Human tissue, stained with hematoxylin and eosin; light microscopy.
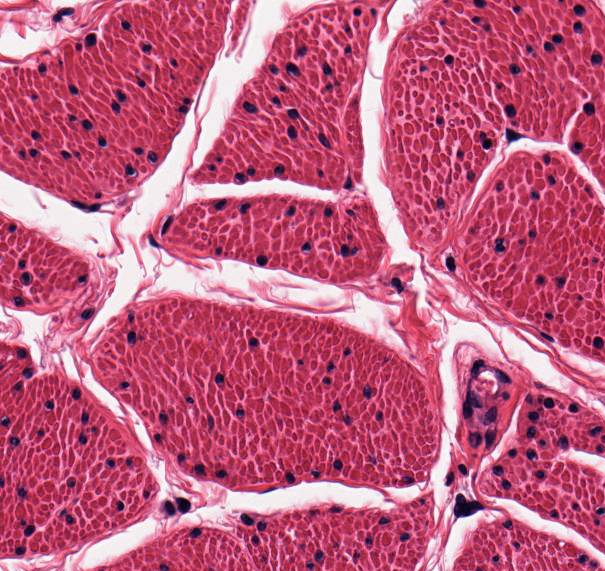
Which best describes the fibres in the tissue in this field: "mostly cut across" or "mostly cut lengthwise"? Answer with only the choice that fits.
Mostly cut across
